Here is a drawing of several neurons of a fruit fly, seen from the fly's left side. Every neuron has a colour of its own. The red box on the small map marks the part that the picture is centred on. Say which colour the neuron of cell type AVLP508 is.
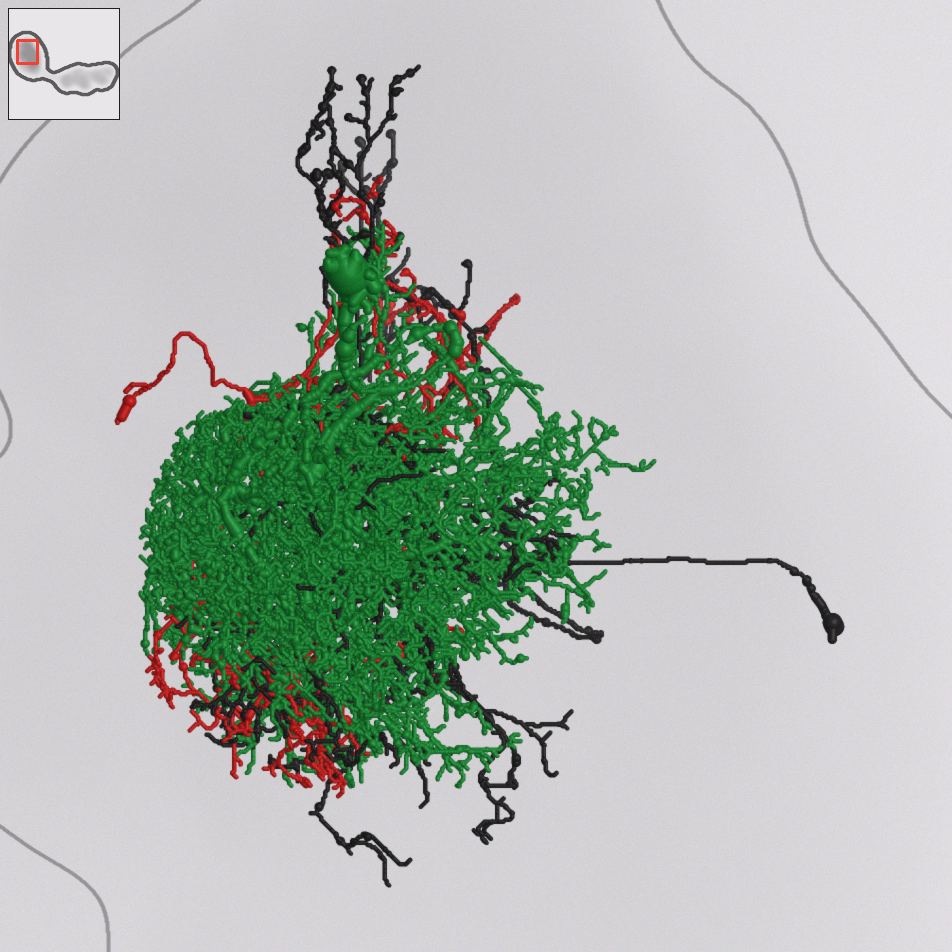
black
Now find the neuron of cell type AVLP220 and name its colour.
red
